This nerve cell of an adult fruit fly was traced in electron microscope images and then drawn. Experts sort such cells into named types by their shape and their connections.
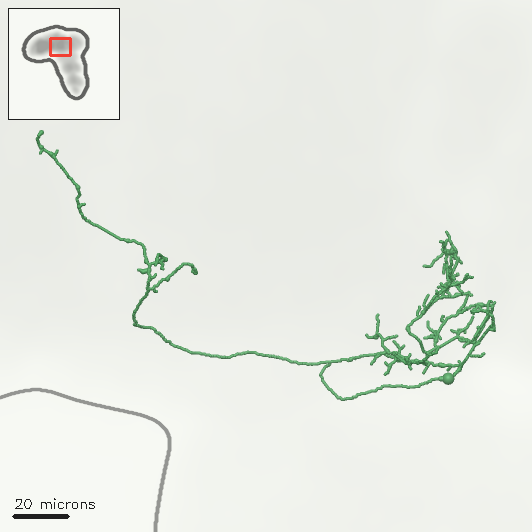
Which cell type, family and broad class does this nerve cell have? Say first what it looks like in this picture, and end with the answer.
Its cell body lies at the lower right of the picture. From left to right in the picture it spans about 170 microns. The picture shows dozens of branch ends. Its cell type is LHPV5a2. The family is hemilineage DL2_dorsal. Its broad class is central-brain intrinsic neuron.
